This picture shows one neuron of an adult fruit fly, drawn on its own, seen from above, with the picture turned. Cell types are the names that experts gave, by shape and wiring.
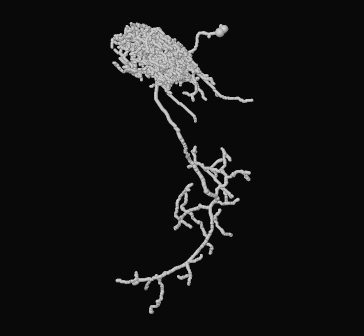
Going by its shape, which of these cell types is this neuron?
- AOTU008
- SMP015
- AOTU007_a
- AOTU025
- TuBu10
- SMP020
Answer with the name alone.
AOTU025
